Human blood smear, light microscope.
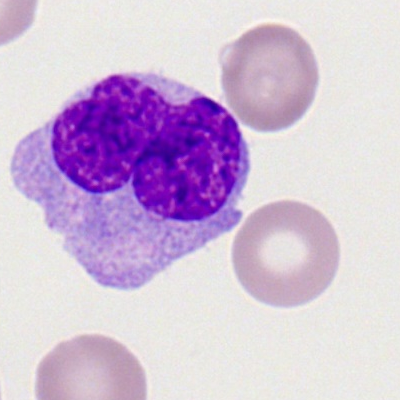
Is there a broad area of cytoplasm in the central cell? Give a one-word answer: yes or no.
Yes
